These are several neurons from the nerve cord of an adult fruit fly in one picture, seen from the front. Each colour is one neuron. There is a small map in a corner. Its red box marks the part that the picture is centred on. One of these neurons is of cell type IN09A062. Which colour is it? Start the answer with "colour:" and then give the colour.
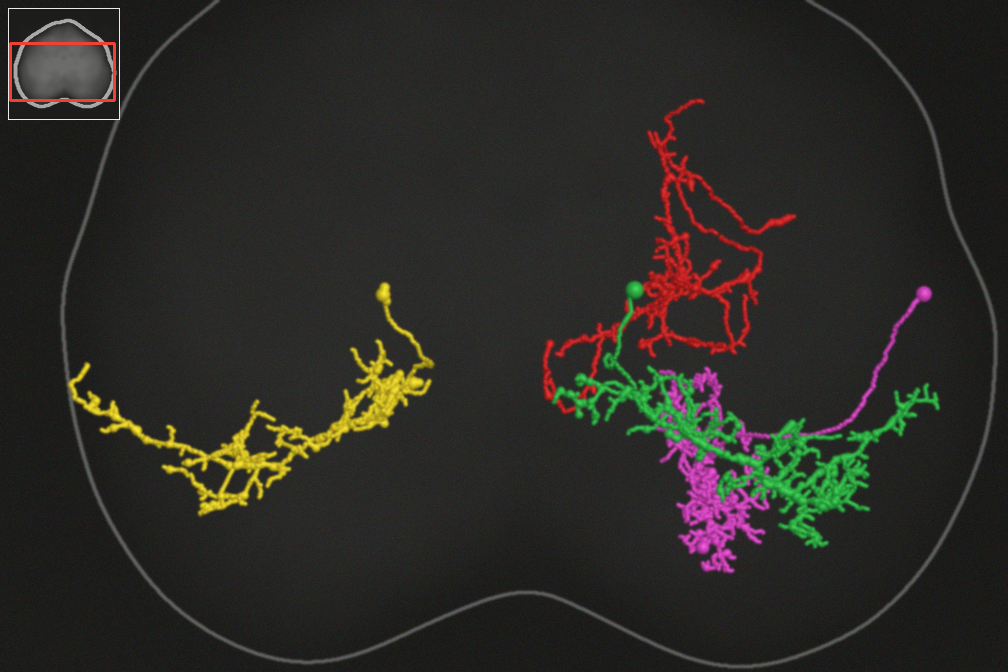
colour: green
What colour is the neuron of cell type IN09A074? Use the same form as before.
colour: yellow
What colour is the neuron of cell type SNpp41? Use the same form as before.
colour: red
